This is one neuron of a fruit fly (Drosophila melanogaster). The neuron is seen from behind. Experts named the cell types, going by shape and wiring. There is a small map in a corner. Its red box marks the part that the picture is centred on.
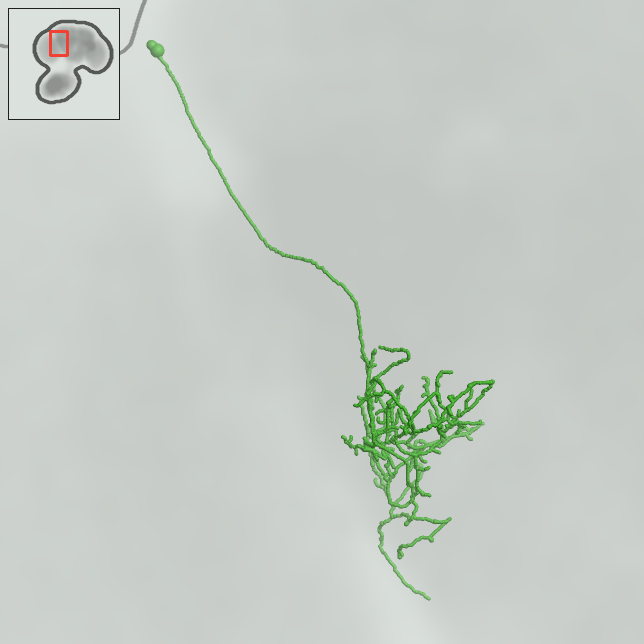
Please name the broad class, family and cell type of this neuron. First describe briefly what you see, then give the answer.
Its cell body lies at the upper left of the picture. Dozens of branch ends can be seen. This is a central-brain intrinsic neuron. The family is hemilineage LHl4_posterior. Its cell type is CB3734.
